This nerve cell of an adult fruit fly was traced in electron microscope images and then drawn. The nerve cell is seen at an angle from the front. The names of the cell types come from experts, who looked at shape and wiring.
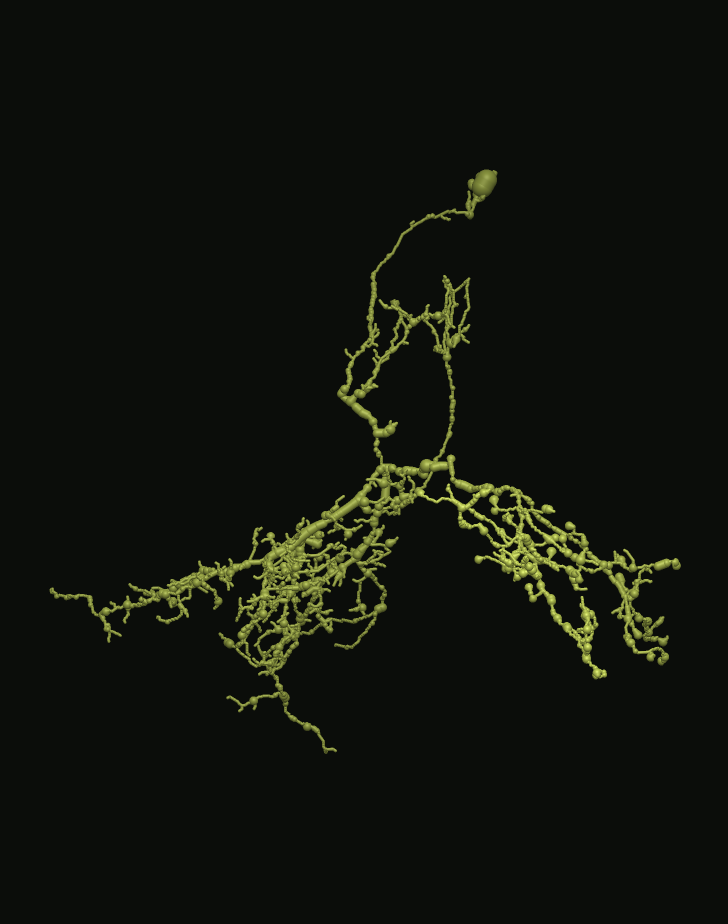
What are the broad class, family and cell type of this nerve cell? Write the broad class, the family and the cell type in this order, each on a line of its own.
central-brain intrinsic neuron
hemilineage DM5_central
VES073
